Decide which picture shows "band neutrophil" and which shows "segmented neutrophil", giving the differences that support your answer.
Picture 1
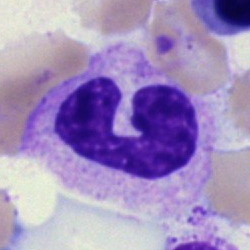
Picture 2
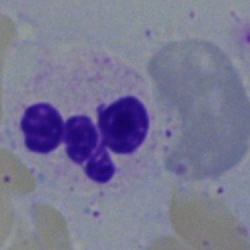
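Picture 1: band neutrophil. Picture 2: segmented neutrophil.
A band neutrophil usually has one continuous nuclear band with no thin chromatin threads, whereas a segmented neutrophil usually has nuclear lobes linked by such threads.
Nucleus, picture 1: a single horseshoe, bent by a deep notch that opens toward the top; picture 2: lobes, with dense chromatin stained dark purple throughout. Nucleoli: none visible in either. Cytoplasm, picture 1: filled with fine pinkish-violet granules; picture 2: abundant and pale grey-pink, within a roughly round outline with a faint edge.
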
